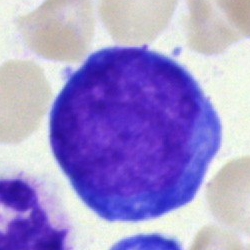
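Blast at the centre of this stained bone marrow smear. Its outline looks roughly round, and the border seems smooth. The chromatin appears fine and evenly spread, with no coarse clumps that I can see. Cytoplasm makes only a thin rim, deep blue, and it is widest toward the lower right.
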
